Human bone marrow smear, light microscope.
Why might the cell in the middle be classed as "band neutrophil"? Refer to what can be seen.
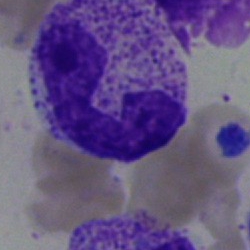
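In this band neutrophil, the nucleus is bent into a horseshoe shape that opens towards the upper right.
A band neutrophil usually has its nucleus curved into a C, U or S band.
The horseshoe seen here goes with that curved band form.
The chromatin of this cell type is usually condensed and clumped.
Here the nuclear chromatin is dark purple and condensed, which agrees with that. Pale cytoplasm fills the upper right of the cell, inside the curve of the nucleus. Granules also line the left edge of the cell, outside the nucleus.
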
